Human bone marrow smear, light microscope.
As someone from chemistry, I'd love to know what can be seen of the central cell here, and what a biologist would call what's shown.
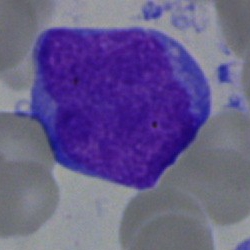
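An irregular, angular outline, rather than a round one, bounds the cell. Most of its area is filled by the nucleus. The chromatin is fine and evenly distributed, with no coarse clumps. No granules are present in the cytoplasm. The cell is a blast.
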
